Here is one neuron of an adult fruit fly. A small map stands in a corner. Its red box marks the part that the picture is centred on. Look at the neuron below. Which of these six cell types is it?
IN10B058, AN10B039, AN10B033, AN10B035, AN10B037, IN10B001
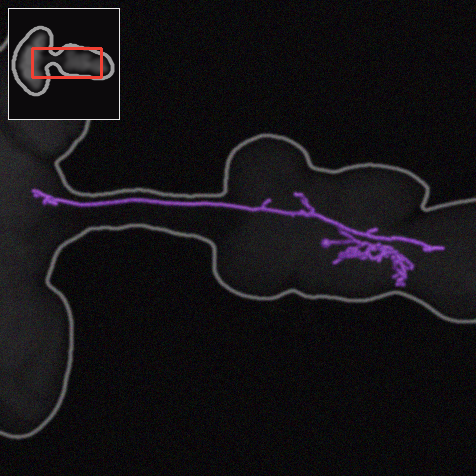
AN10B035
